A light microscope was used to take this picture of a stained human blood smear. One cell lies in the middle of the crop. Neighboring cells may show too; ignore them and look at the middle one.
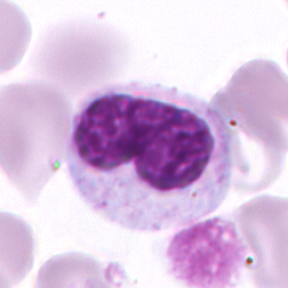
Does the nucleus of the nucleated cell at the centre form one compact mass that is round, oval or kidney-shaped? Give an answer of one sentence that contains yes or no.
Yes, this cell's nucleus is a single compact round, oval or kidney-shaped mass, not band-shaped.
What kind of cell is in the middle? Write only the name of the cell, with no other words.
band neutrophil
